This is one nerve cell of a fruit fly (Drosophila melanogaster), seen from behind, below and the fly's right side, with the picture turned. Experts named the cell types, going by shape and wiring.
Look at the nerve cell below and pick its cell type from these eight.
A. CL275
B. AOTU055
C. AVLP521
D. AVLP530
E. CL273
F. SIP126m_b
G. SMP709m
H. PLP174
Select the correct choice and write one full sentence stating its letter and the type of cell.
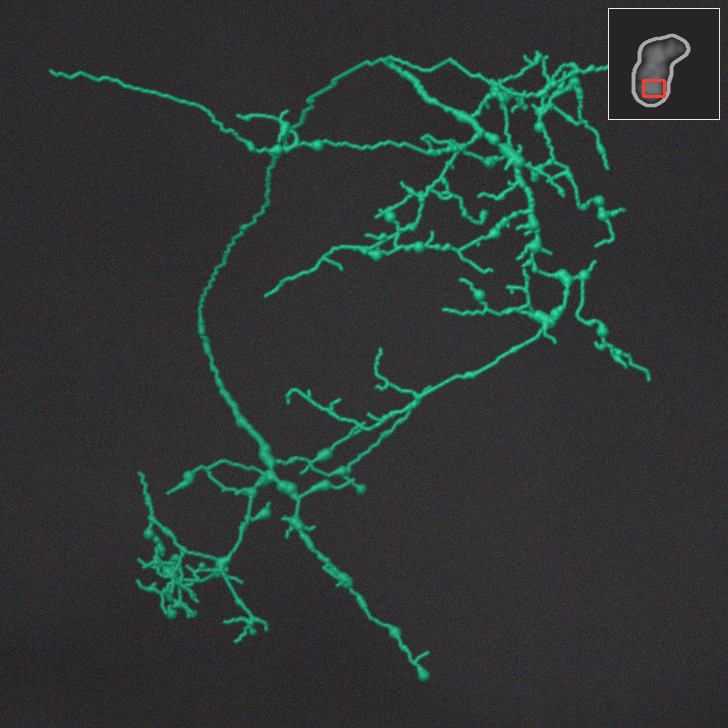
The nerve cell is of the AOTU055 cell type, which is option B.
